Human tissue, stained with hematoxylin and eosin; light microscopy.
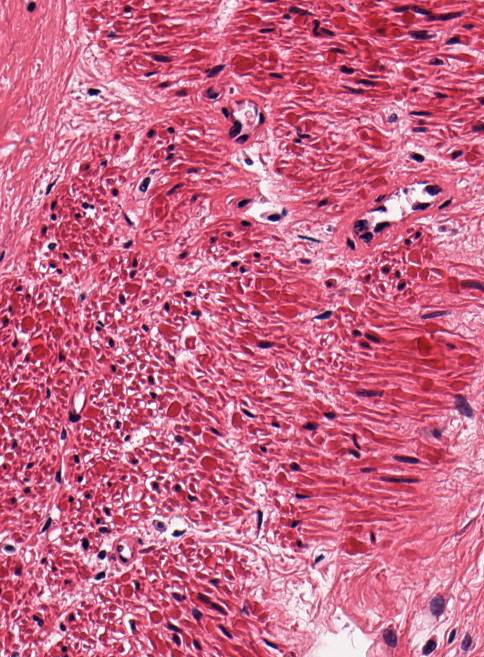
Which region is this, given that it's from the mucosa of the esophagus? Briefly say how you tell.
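The field shows smooth muscle. To begin, lengthwise-cut fibres have elongated, cigar-shaped nuclei with blunt ends.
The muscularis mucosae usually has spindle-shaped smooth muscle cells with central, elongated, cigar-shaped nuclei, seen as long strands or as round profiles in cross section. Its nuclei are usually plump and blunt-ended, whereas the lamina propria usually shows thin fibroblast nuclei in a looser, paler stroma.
Next, in the area cut across, only a minority of fibre profiles show a nucleus. Finally, thin strands of pale loose connective tissue separate the bundles; no epithelium or glands appear.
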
